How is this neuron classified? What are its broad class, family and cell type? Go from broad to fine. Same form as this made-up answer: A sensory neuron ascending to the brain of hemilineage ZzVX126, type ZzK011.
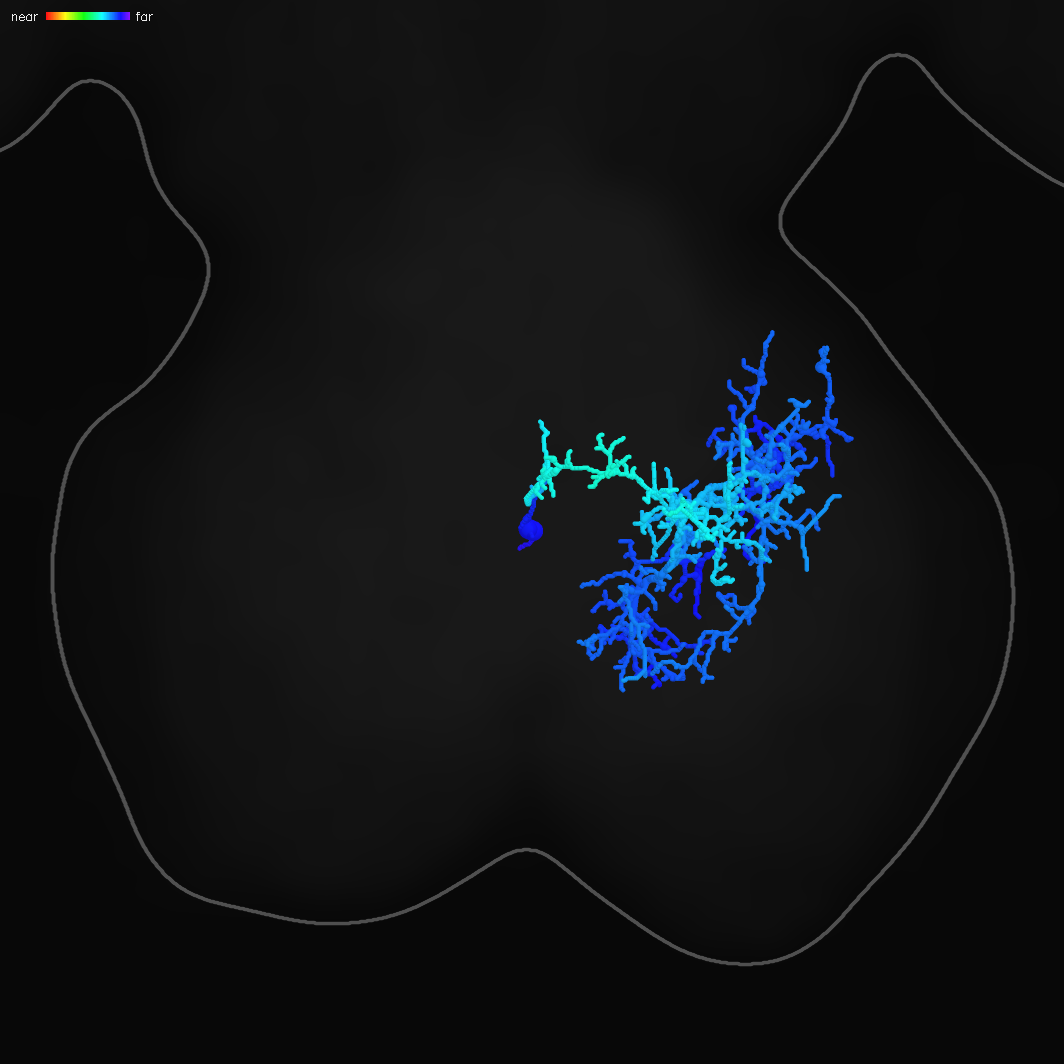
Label: A nerve-cord intrinsic neuron of hemilineage 12B, type IN12B024_a.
